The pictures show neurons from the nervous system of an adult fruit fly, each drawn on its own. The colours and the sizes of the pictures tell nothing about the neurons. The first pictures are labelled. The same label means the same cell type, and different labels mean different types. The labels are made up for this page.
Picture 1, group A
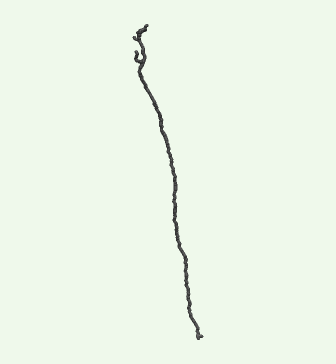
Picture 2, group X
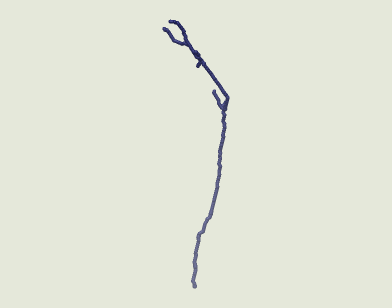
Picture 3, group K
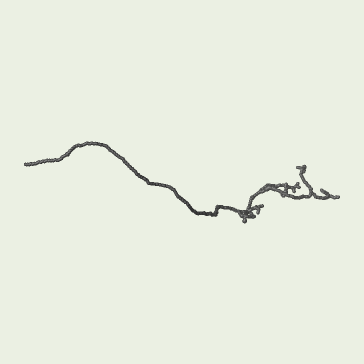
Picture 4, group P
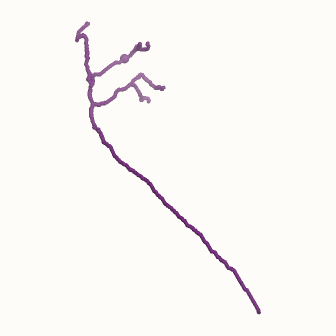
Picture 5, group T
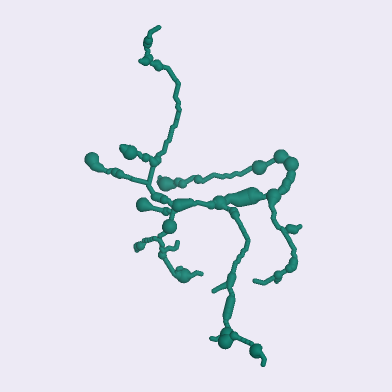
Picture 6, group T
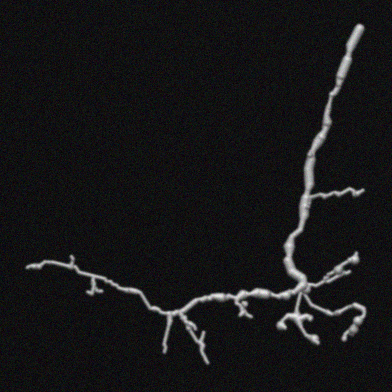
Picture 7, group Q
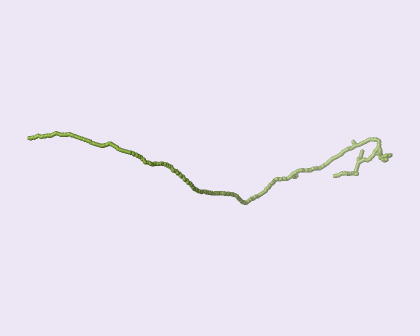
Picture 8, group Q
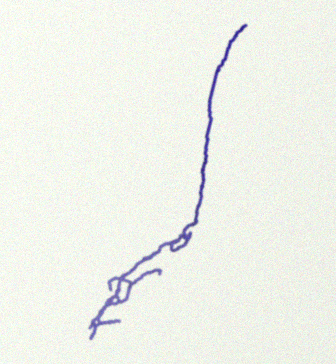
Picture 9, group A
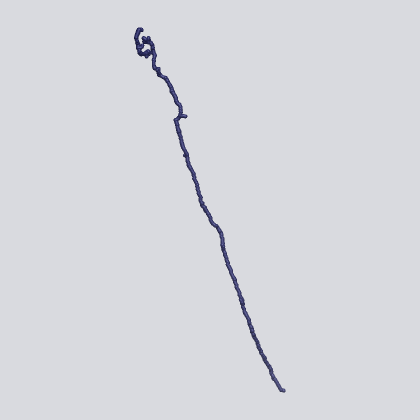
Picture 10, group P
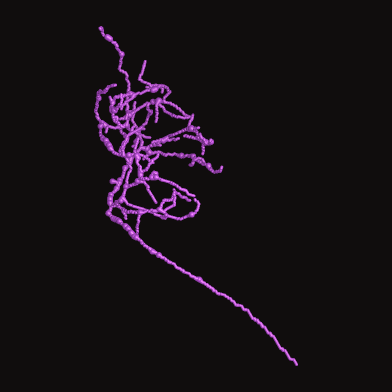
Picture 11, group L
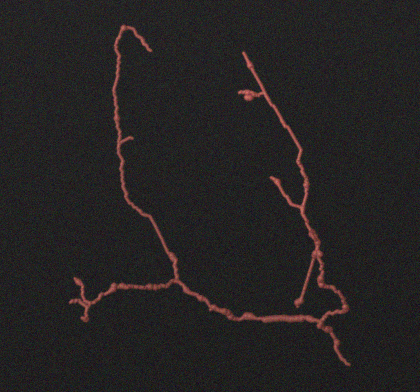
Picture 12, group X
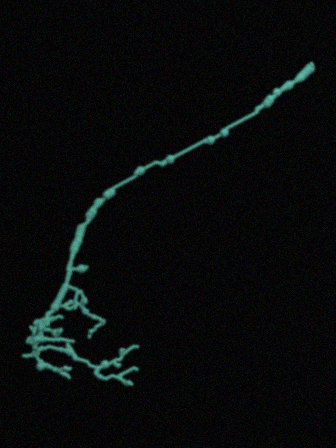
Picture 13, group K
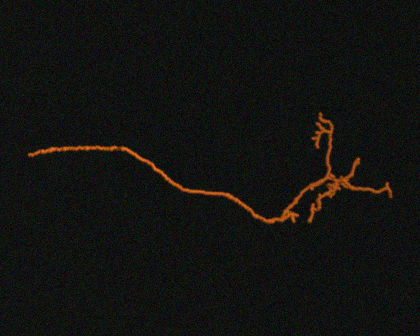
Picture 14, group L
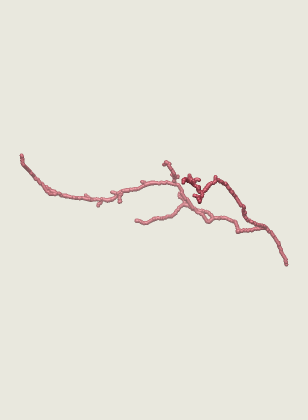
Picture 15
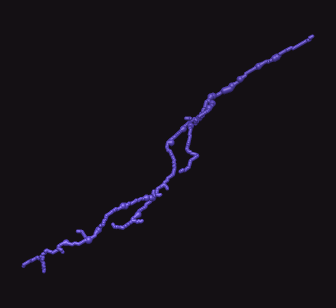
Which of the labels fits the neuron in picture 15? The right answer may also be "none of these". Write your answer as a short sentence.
It belongs to none of these.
